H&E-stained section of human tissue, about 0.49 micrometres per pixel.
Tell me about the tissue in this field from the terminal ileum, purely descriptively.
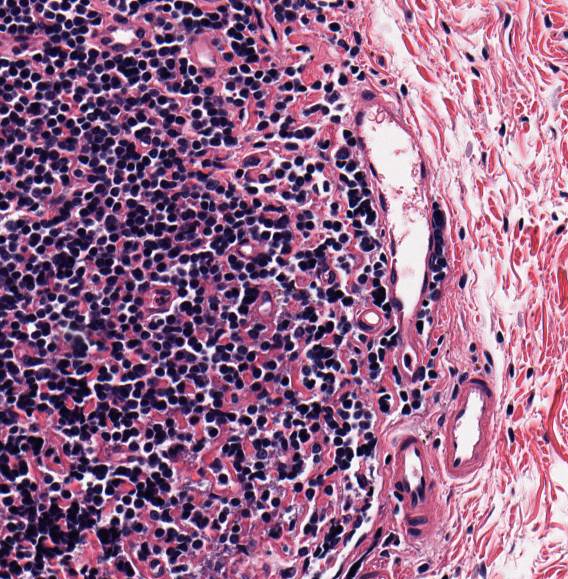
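A dense sheet of lymphocytes occupies roughly the left two-thirds of the field. Most of its cells are small lymphocytes with round dark nuclei and very scant cytoplasm. The sheet meets pink connective tissue along an edge running from top to bottom. The right third is pink collagen in wavy bundles with only sparse spindle-shaped nuclei.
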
